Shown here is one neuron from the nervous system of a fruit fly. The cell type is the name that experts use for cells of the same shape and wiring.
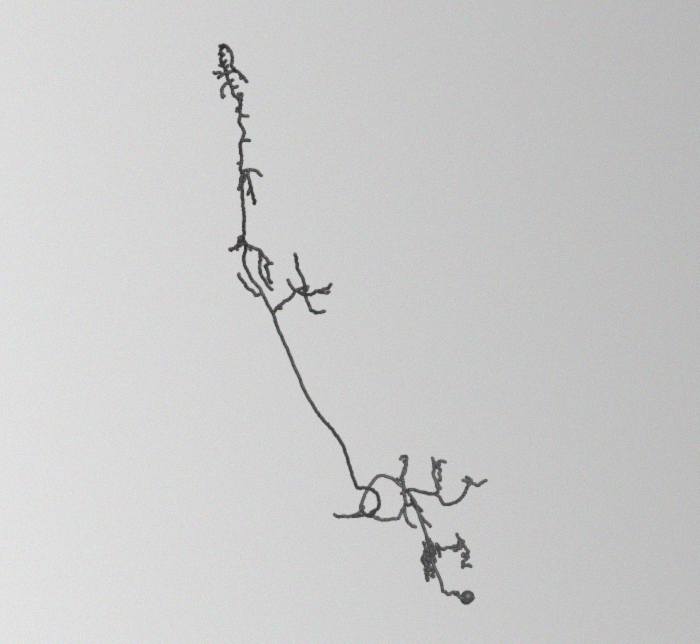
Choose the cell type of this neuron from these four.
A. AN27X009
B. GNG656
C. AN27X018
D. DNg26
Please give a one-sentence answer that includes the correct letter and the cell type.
Option D corresponds to DNg26, the neuron's cell type.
